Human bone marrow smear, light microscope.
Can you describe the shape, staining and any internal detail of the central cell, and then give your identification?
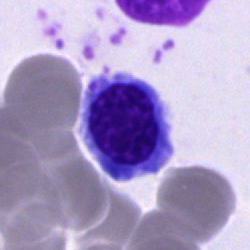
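Chromatin: dark purple and clumped, so the nucleus looks mottled. Cytoplasm: deep blue, forming a rim that is wider on the right side of the cell than on the left. Outline: irregular, with small blunt bulges of cytoplasm at the edge. Name: erythroblast.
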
